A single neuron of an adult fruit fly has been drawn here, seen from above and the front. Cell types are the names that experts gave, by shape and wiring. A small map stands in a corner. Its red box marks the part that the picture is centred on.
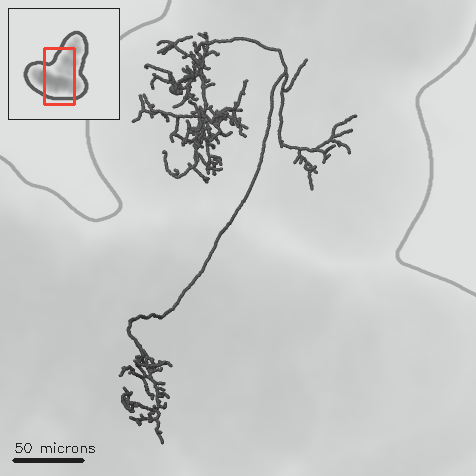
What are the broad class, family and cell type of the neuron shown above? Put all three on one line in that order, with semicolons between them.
ascending neuron; hemilineage 06A; AN06A015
